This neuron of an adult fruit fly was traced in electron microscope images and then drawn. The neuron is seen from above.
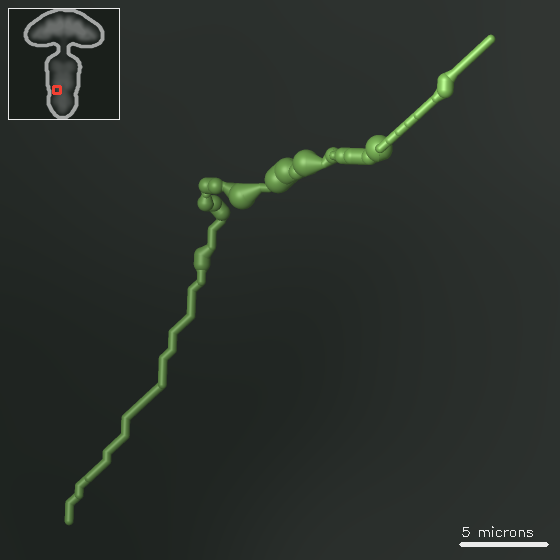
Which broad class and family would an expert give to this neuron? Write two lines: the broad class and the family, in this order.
sensory neuron entering the nerve cord
class mechanosensory tactile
